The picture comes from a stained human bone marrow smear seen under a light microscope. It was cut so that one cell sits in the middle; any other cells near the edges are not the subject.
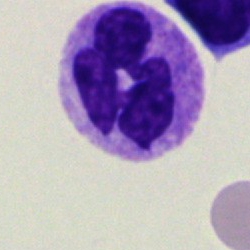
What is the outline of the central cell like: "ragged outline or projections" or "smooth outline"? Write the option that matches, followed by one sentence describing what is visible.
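Smooth outline. The cell has a round, smooth outline.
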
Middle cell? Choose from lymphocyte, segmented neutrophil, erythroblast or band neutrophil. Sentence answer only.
The cell of interest, in the center, is a segmented neutrophil.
